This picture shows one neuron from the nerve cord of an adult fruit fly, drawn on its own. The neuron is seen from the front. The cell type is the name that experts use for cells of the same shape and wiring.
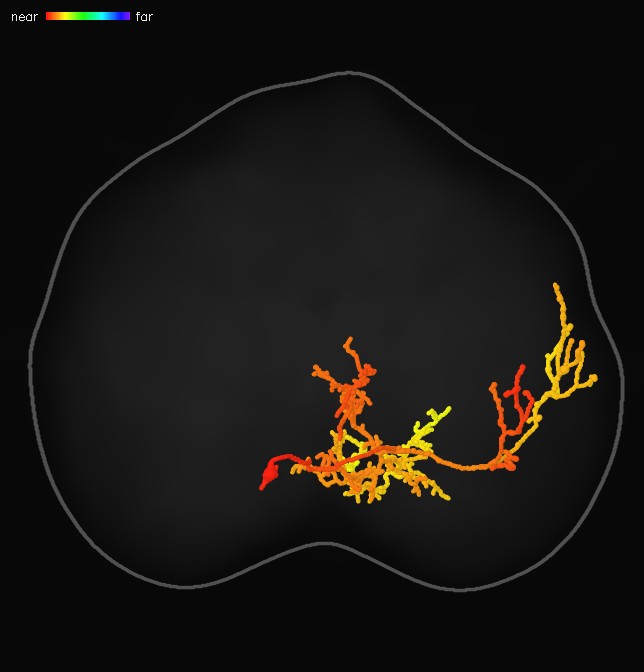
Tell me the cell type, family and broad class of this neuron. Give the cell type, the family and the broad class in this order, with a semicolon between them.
IN14A030; hemilineage 14A; nerve-cord intrinsic neuron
